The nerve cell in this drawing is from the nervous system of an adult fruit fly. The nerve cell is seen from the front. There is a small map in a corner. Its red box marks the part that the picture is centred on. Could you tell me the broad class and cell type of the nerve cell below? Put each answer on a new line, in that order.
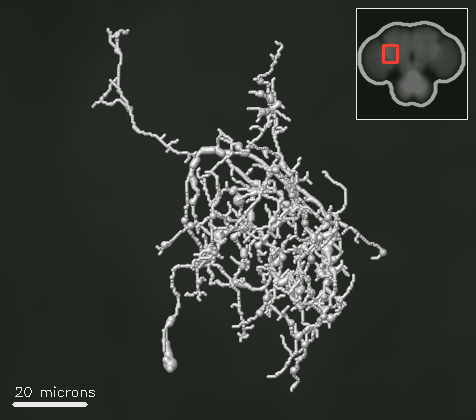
central-brain intrinsic neuron
CB2684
